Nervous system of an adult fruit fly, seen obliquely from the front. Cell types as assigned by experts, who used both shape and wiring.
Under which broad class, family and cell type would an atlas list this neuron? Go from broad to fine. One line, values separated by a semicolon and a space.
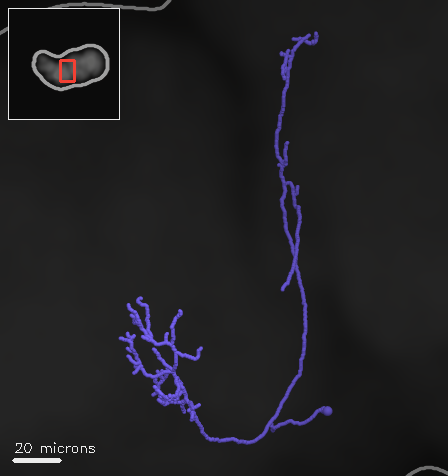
visual projection neuron; MeVP; MeVP5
